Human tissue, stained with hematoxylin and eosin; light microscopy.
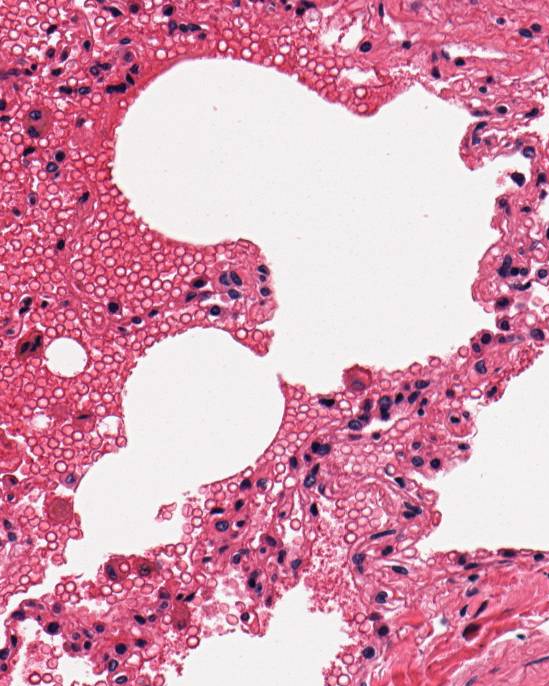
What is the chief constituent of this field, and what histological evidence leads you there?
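Alveolus: large, irregular, empty spaces bounded by thin tissue walls occupy the centre and right.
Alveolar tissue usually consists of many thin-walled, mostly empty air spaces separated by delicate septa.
Thin walls in the lower middle contain small dark elongated nuclei. Red blood cells pack the upper-left spaces, with a few large rounded cells of abundant pink to brownish cytoplasm among them.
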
